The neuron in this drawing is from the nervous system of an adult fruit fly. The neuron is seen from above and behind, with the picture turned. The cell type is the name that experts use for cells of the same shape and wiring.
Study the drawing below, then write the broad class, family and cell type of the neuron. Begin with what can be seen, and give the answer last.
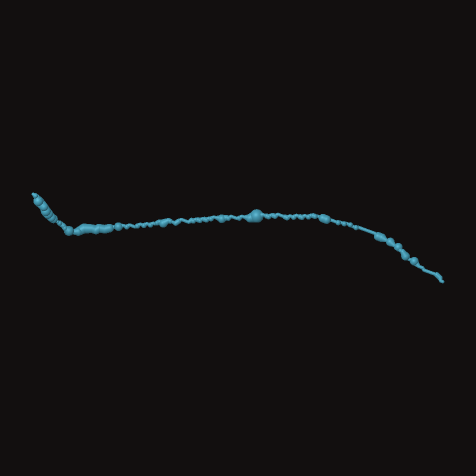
There are a dozen or fewer branch ends. In this view it is more than twice as wide as it is tall. This is a photoreceptor or other optic-lobe sensory neuron. Its family is called class visual. The cell type is R8p.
